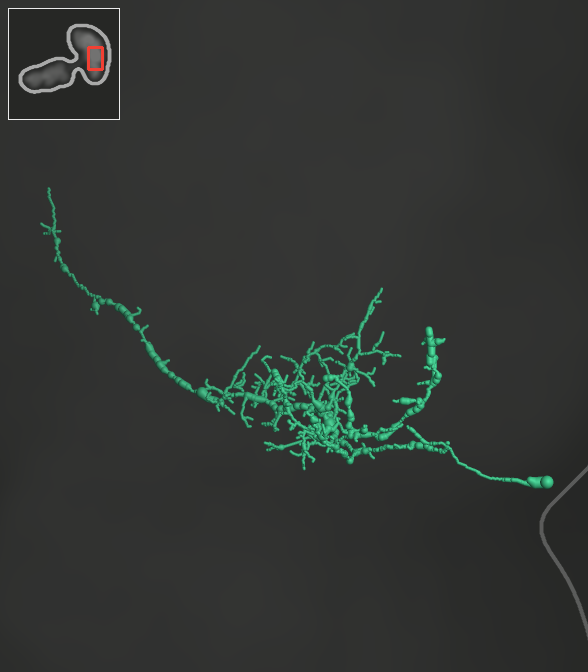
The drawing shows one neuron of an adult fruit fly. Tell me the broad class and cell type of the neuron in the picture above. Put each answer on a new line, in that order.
central-brain intrinsic neuron
CB3649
